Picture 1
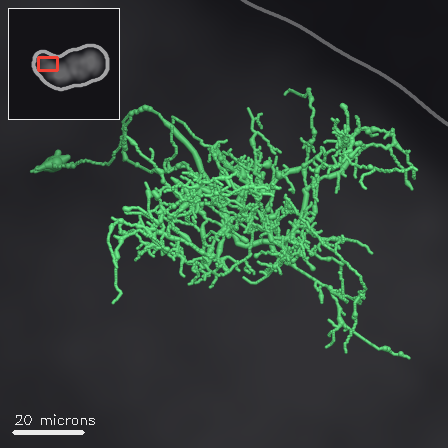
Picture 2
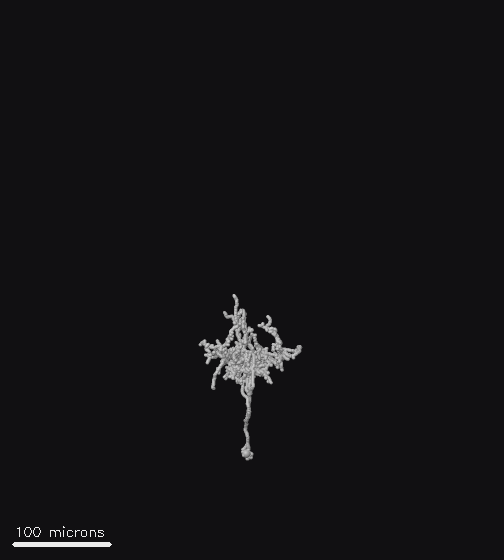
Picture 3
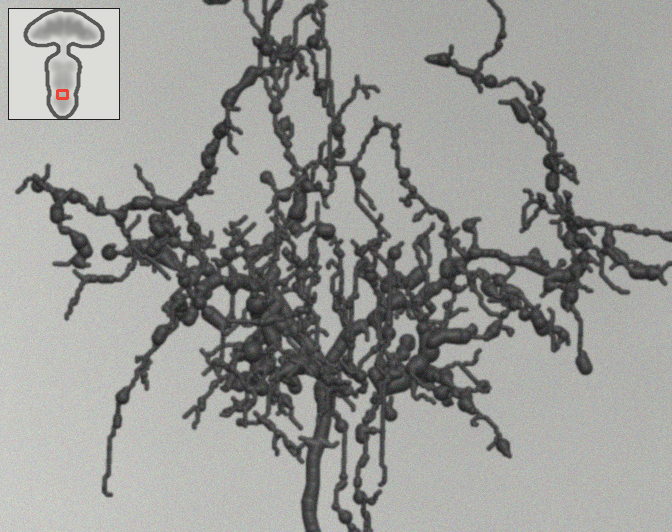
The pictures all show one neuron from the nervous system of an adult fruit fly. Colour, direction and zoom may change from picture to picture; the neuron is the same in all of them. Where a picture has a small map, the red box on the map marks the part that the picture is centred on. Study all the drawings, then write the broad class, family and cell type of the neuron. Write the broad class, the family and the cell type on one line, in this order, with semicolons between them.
nerve-cord intrinsic neuron; hemilineage 00A; IN00A013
